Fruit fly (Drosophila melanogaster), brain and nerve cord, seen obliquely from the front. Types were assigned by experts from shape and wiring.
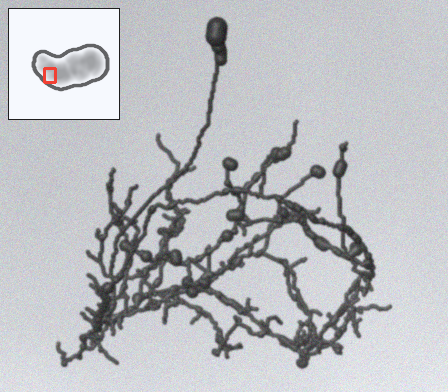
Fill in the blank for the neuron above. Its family: hemilineage 09A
